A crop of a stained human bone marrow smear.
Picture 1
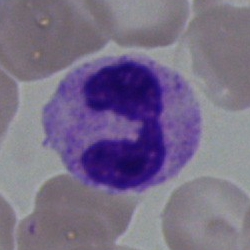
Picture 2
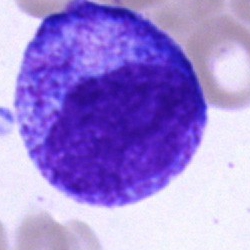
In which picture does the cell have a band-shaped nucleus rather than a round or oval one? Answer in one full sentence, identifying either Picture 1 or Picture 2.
There is a band-shaped, curved nucleus without separate lobes in picture 1.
